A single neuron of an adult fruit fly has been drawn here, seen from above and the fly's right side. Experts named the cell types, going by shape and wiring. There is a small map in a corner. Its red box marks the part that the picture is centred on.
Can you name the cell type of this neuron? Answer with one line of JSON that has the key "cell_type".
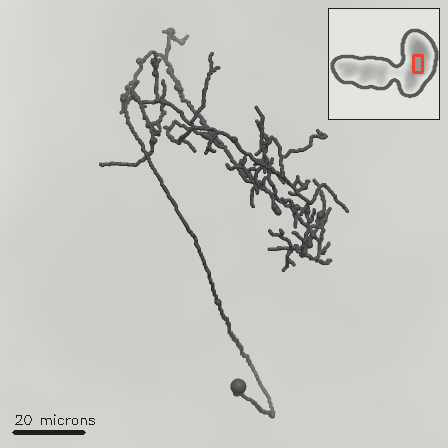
{"cell_type": "CB1242"}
